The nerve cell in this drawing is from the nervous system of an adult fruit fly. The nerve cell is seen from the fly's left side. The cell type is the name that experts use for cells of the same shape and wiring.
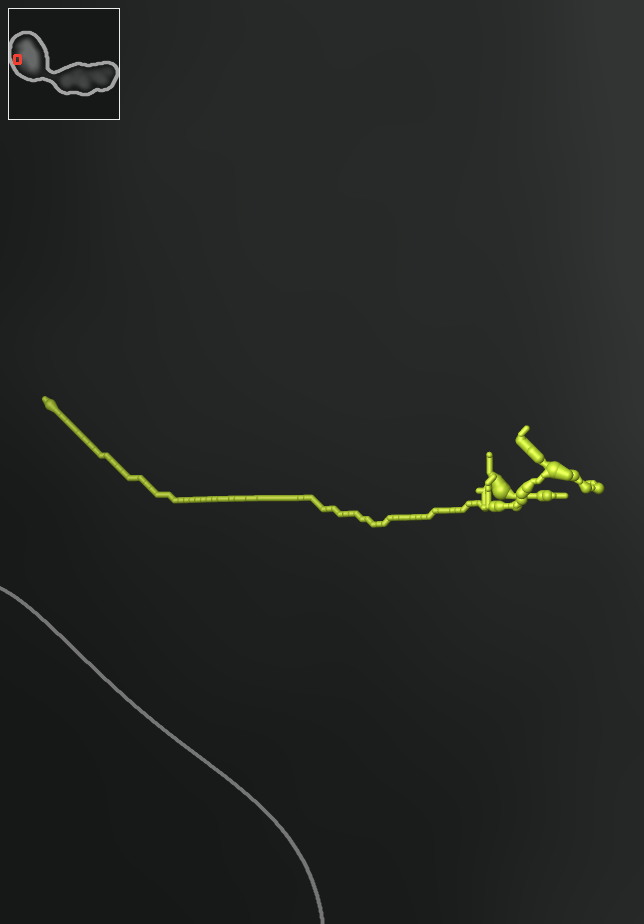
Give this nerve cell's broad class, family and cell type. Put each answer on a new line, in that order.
sensory neuron entering the brain
class olfactory
ORN_VM1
